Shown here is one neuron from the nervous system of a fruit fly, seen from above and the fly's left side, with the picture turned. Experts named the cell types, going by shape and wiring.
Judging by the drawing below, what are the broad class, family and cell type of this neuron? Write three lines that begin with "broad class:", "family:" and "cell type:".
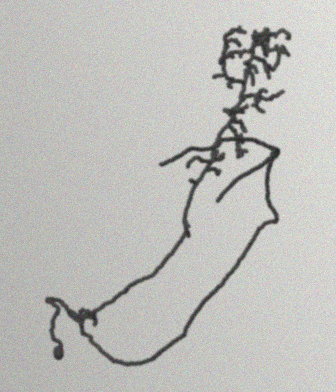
broad class: optic-lobe intrinsic neuron
family: Lat
cell type: Lat3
